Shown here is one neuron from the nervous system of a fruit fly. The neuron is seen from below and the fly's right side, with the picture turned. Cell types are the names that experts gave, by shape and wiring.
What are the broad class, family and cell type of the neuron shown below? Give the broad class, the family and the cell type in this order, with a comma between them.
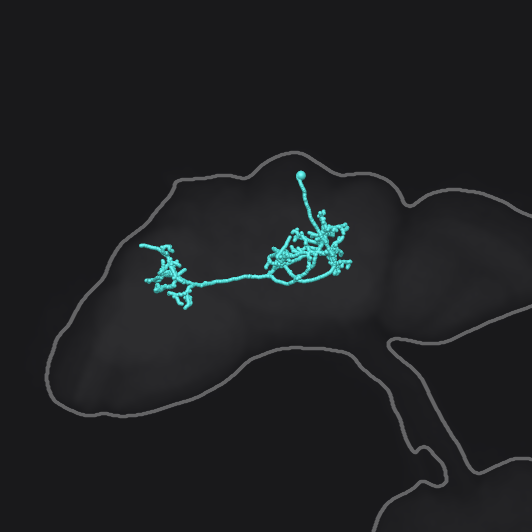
central-brain intrinsic neuron, hemilineage PSa1, AVLP462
